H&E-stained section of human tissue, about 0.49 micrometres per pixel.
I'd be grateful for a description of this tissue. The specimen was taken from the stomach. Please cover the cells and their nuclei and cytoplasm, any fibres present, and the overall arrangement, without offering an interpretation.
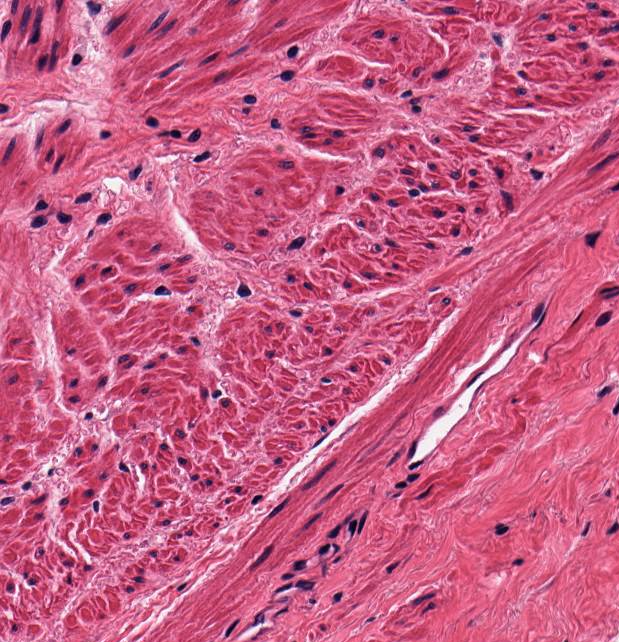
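In the bundles cut across at left and centre, nuclei show as small, round, dark dots scattered among fibre profiles. Thin strands of pale, loose connective tissue divide the muscle bundles. Within the diagonal band at centre right, narrow white slit-like clefts run parallel to the fibres. Neither fat cells nor epithelium appear anywhere in the field.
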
